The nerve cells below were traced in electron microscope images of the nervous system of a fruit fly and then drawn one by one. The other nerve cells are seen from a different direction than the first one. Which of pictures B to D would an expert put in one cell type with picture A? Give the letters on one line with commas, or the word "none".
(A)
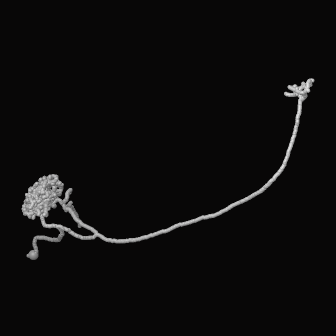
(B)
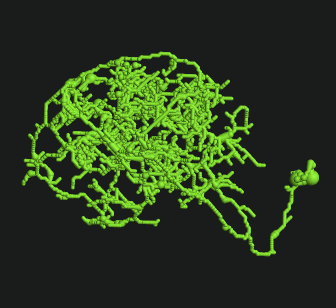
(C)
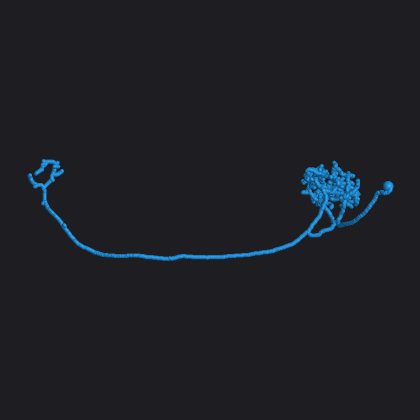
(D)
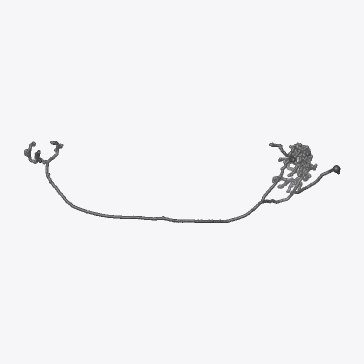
C, D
